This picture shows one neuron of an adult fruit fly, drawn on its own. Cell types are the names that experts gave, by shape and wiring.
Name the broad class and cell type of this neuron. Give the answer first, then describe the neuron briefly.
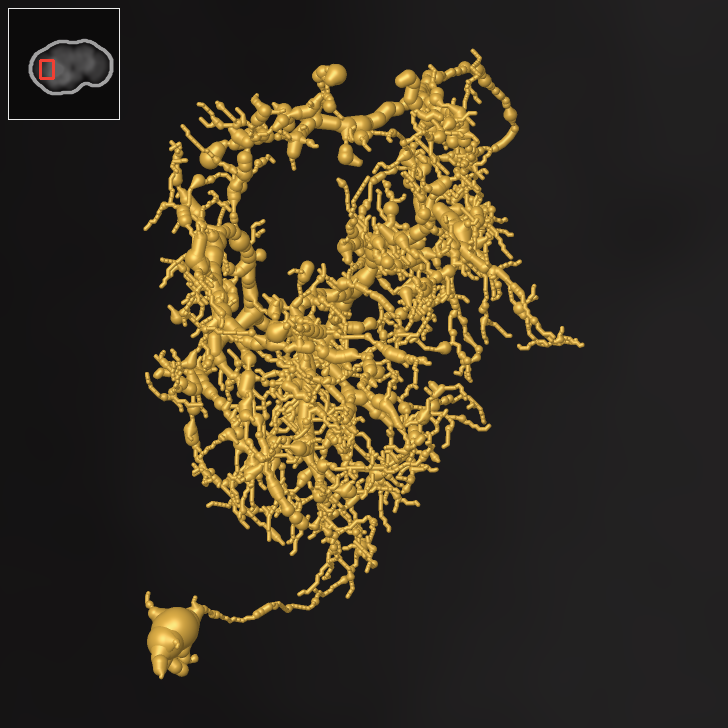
Its broad class is nerve-cord intrinsic neuron. The cell type is INXXX466. More than a hundred branch ends can be seen. As drawn here it is taller than it is wide.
